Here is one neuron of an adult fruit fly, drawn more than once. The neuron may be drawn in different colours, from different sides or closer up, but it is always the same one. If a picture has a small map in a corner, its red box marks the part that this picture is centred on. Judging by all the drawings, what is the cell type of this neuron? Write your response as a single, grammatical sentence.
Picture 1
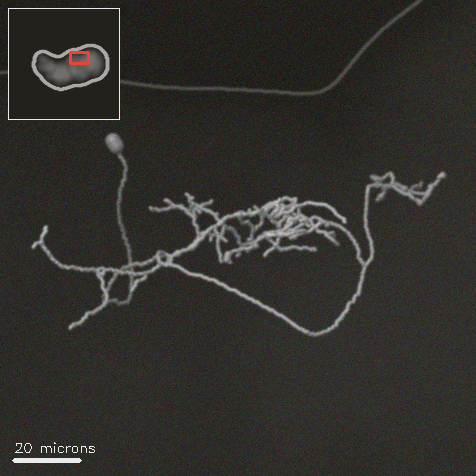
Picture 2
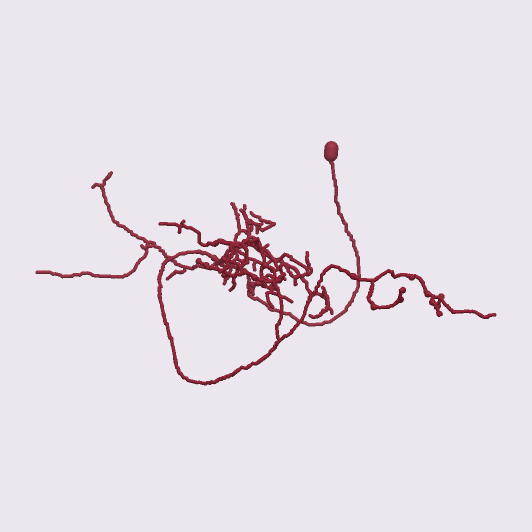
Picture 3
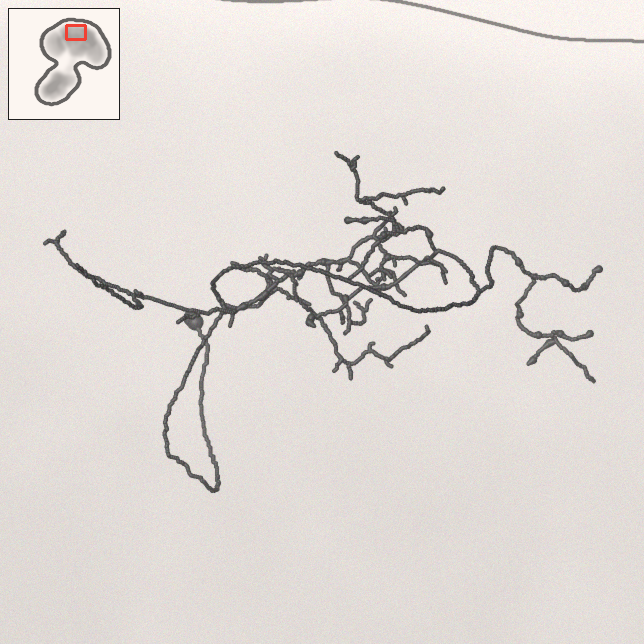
In terms of cell type, the neuron is SMP520.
